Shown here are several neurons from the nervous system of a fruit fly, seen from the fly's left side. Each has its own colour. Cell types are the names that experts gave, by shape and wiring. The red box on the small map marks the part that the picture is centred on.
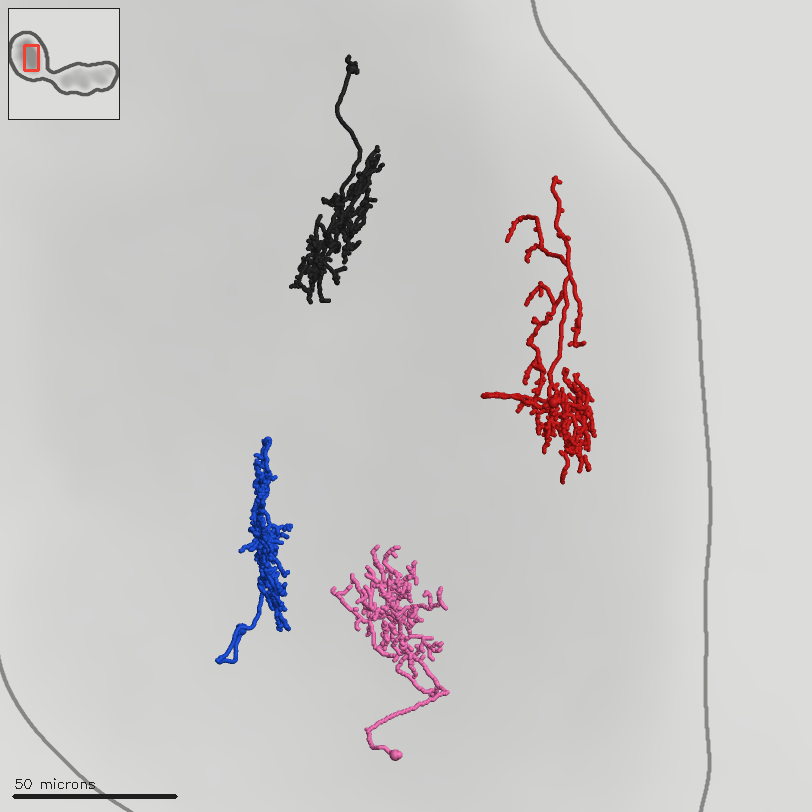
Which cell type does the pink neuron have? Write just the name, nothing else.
Cm3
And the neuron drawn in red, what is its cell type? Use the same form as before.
Cm8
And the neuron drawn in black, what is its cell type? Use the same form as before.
Cm5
